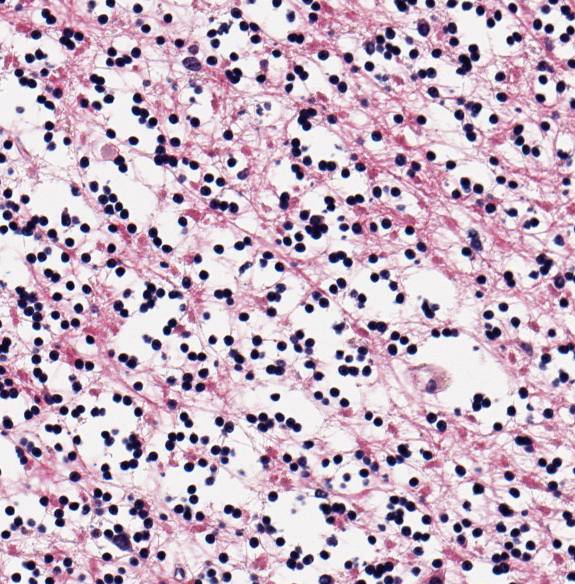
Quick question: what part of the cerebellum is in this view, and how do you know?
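You're looking at the granular layer. Small, round, uniformly dark nuclei crowd most of the field, with little or no cytoplasm around them.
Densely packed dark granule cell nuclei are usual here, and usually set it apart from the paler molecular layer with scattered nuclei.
One larger cell, just right of centre and slightly low, has pale pink-tan cytoplasm and a larger nucleus.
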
